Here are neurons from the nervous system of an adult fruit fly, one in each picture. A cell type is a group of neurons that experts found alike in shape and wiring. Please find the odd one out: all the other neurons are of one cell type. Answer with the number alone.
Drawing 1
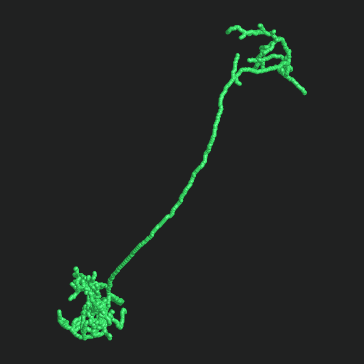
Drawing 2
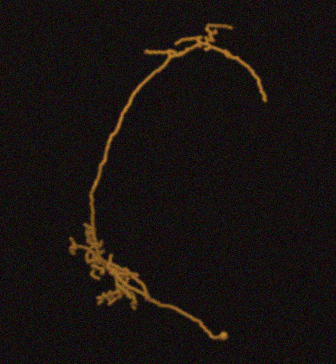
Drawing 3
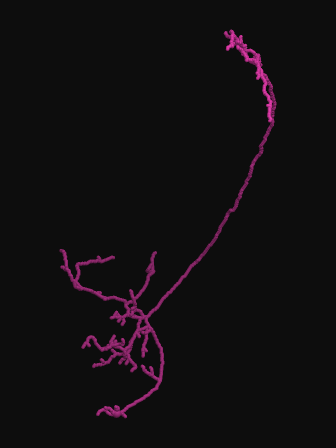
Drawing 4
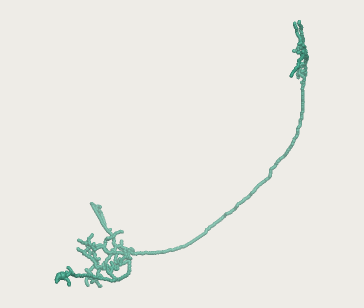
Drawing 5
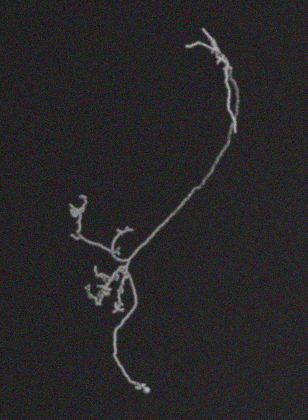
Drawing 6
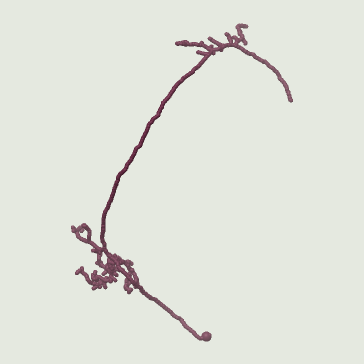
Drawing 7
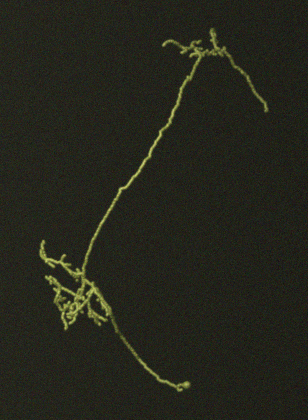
1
